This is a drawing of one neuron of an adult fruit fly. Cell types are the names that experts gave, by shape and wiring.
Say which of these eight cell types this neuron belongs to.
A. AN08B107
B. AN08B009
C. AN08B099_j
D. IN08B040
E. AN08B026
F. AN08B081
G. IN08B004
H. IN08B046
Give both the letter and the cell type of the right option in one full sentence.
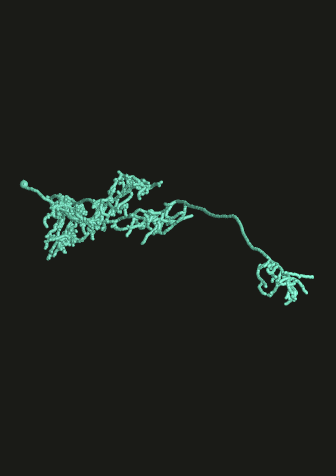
The cell type matching the neuron is AN08B009, which option B provides.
